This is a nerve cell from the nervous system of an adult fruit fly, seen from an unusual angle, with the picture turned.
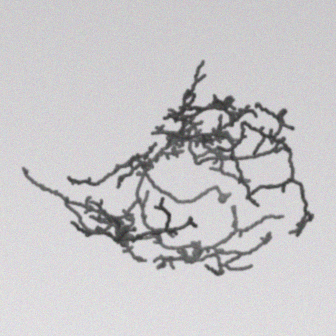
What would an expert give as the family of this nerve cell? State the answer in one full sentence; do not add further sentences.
Of the families, hemilineage 04B is the one for this nerve cell.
